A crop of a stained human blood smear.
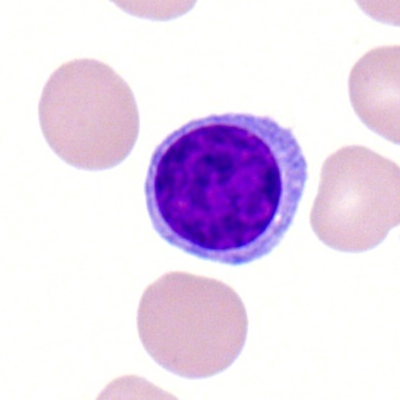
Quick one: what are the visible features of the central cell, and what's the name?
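Looking at the central cell, the nucleus takes up most of it. Its chromatin, as far as I can tell, is dark purple and coarsely clumped. Around it sits pale blue cytoplasm, and that rim is widest on the right side. This is a lymphocyte.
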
